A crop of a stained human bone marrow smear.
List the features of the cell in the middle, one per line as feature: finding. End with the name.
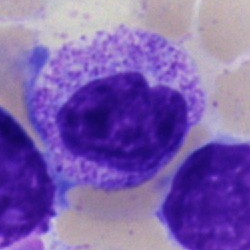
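Outline: roughly round
Nucleus: indented along its upper edge, kidney-like in shape
Nucleoli: none visible
Name: metamyelocyte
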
